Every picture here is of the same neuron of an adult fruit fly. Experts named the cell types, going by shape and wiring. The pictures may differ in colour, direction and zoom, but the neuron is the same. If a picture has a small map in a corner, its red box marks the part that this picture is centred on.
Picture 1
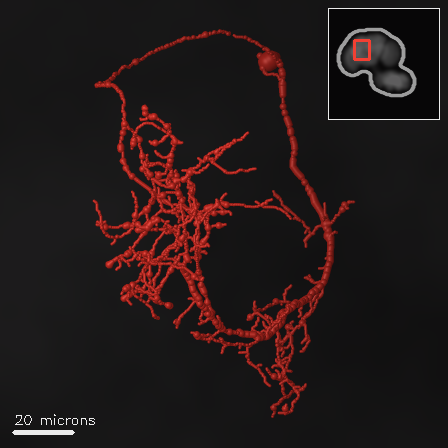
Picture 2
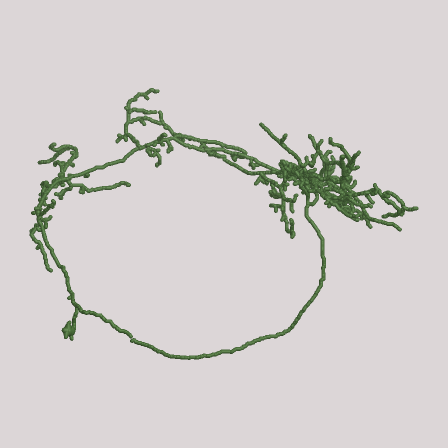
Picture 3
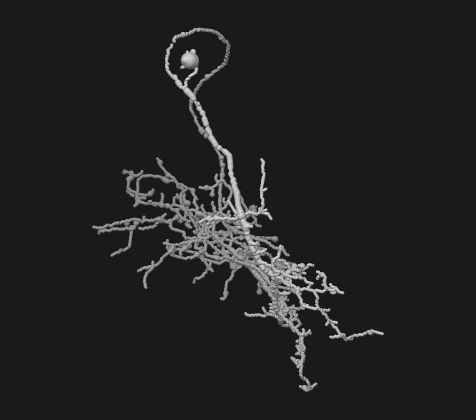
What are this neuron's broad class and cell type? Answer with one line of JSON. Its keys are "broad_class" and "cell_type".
{"broad_class": "central-brain intrinsic neuron", "cell_type": "LAL145"}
